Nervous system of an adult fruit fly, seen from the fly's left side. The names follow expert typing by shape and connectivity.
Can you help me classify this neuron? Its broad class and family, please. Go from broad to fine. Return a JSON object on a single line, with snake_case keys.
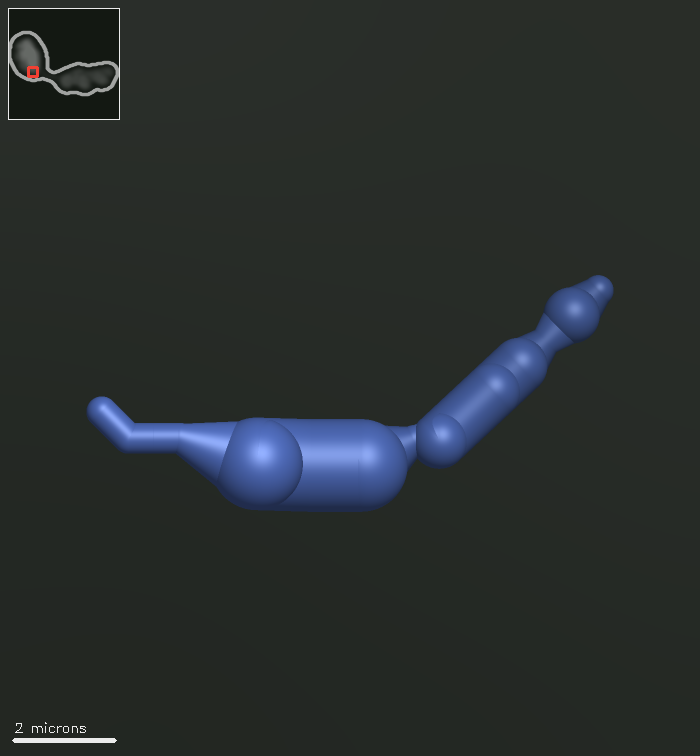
{"broad_class": "photoreceptor or other optic-lobe sensory neuron", "family": "class visual"}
